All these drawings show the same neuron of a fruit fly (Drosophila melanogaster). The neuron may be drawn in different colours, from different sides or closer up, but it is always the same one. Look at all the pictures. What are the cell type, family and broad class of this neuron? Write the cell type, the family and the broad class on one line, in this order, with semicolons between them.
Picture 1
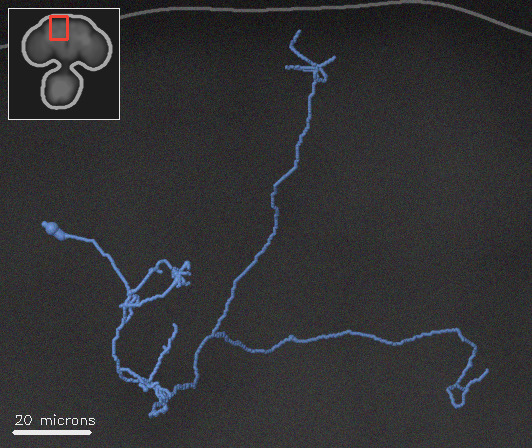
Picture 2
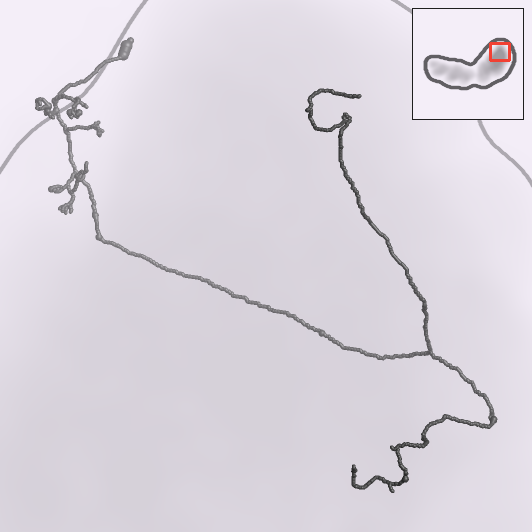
KCab-s; class Kenyon Cell; central-brain intrinsic neuron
